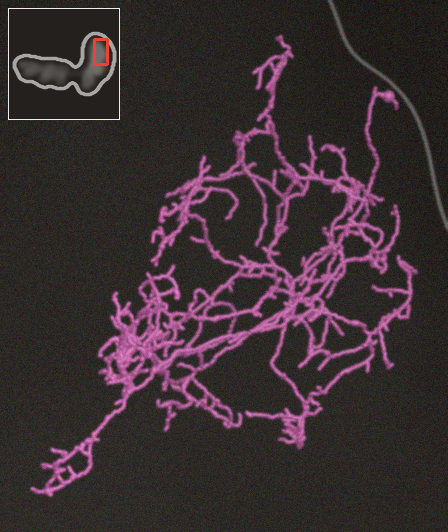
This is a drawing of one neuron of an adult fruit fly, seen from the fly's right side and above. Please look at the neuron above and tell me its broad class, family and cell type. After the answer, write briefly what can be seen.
Its broad class is central-brain intrinsic neuron. Its family is hemilineage VLPl2_medial. Its cell type is CB3450. Its cell body lies at the upper right of the picture. In this view it is about as wide as it is tall.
